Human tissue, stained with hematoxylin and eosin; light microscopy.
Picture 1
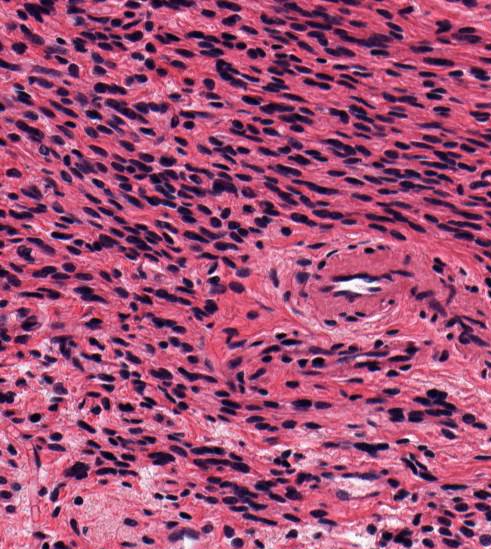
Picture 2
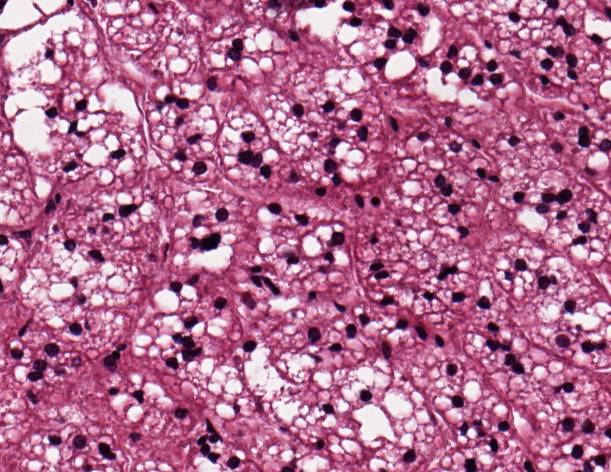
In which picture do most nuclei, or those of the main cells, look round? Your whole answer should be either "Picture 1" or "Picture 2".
Picture 2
